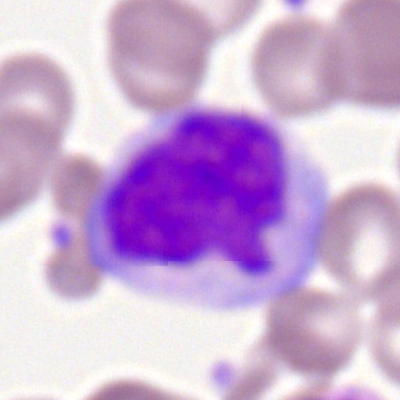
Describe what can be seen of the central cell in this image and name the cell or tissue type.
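Smooth and roughly oval, the cell outline encloses a nucleus of irregular shape, notched at its lower right edge. The cytoplasm is pale blue, with no distinct granules visible. This is a monocyte.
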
